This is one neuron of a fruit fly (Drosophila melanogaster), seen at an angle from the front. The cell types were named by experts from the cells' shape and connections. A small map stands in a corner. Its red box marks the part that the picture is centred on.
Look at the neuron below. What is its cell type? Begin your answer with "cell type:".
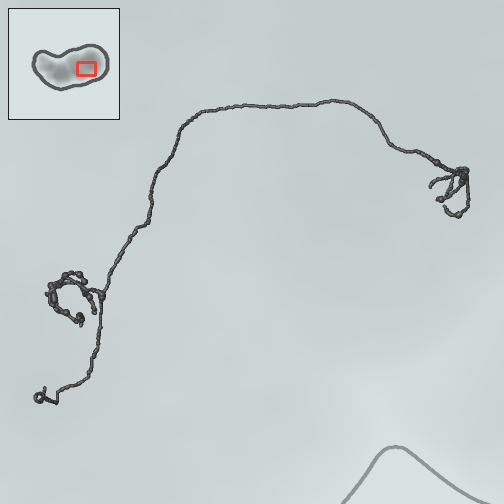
cell type: ORN_DC3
